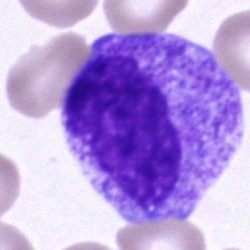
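Promyelocyte: the central cell in this stained human bone marrow smear. Notice first that the nucleus sits off-centre, toward the left side. The cytoplasm is abundant and spreads widest on the right. Look closely and you will find it densely scattered with fine purple granules, and between them a pale lilac-blue.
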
